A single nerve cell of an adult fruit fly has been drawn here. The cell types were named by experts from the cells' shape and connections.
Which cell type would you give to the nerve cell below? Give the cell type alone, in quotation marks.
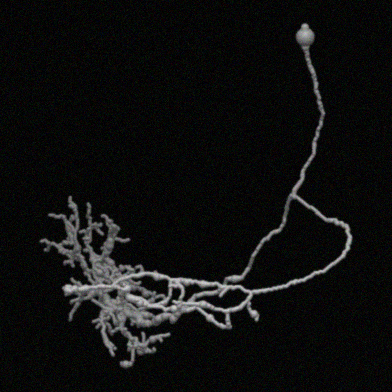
"LC21"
